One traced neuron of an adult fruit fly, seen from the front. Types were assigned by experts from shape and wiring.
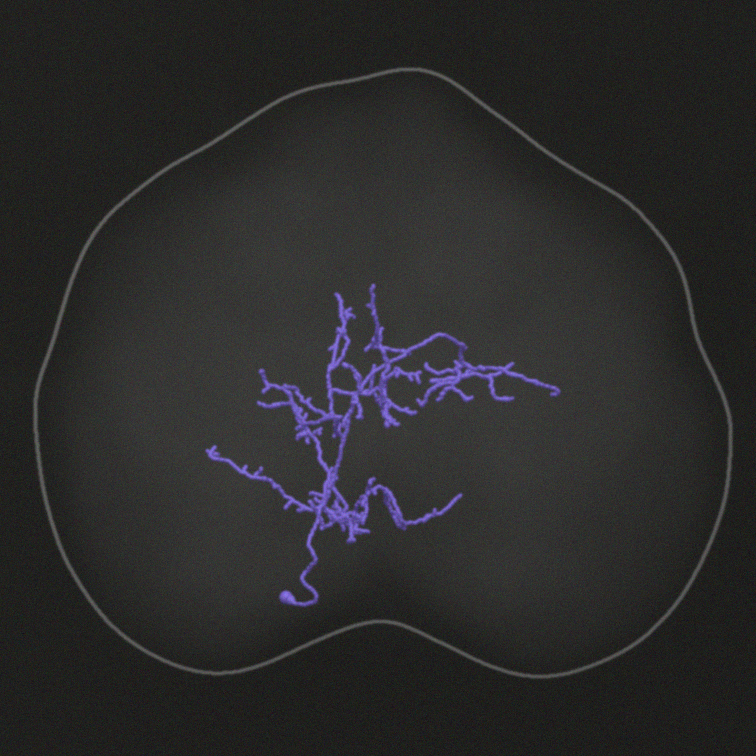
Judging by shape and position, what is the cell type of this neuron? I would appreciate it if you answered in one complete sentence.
As a matter of cell type, the neuron is IN06B072.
